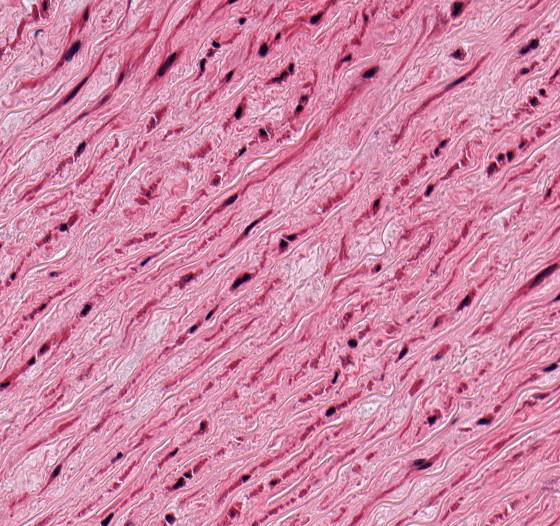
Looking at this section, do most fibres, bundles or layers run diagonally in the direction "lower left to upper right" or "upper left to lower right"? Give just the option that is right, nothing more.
Lower left to upper right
